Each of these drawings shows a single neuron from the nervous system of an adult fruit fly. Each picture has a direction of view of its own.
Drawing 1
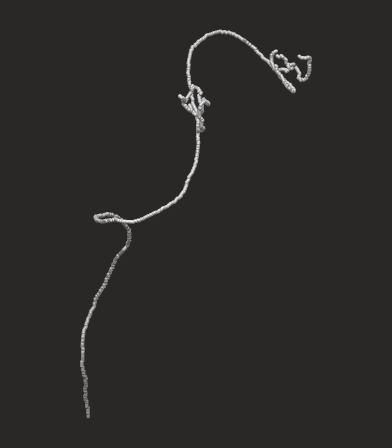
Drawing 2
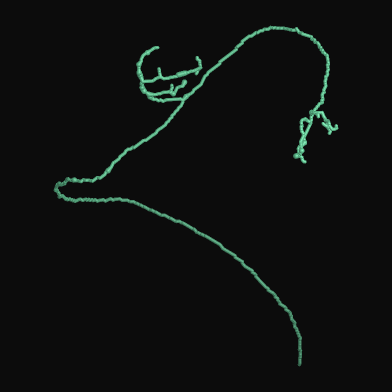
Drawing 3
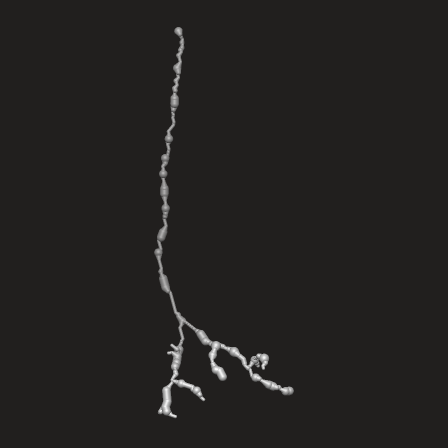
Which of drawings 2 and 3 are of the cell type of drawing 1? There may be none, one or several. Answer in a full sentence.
Drawing 2 is of the same cell type.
